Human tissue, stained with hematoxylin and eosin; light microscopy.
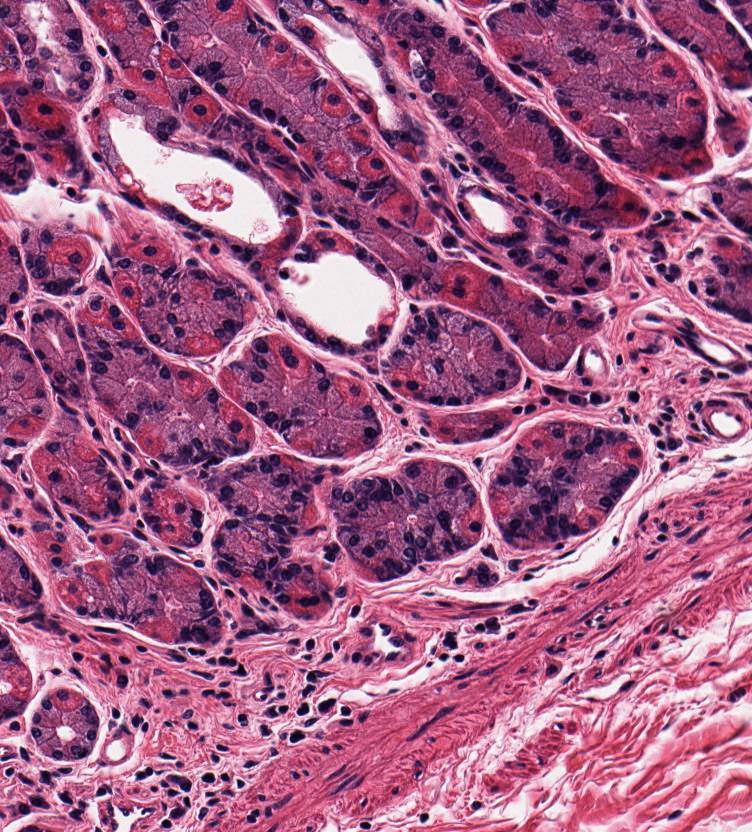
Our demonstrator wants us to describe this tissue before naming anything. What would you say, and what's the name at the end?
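Packed glands fill most of the field, with fibrous and muscular tissue across the lower right corner. Parietal cells, with bright pink cytoplasm and a round central nucleus, are scattered among the gland cells throughout. Glands nearest the muscle, lower centre, are mostly chief cells with purple granular cytoplasm. Smooth muscle bundles with elongated nuclei rise diagonally from lower left to the right edge. This is stomach.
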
